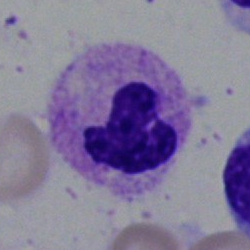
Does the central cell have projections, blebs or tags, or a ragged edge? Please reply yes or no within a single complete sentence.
No, the cell lacks a rough edge; its outline is smooth.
